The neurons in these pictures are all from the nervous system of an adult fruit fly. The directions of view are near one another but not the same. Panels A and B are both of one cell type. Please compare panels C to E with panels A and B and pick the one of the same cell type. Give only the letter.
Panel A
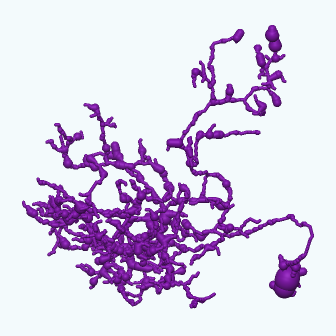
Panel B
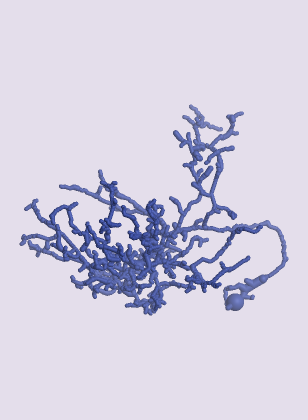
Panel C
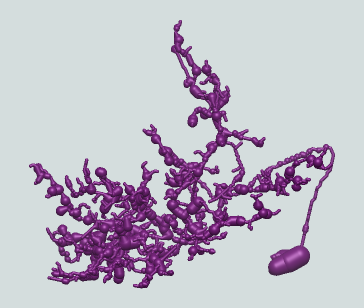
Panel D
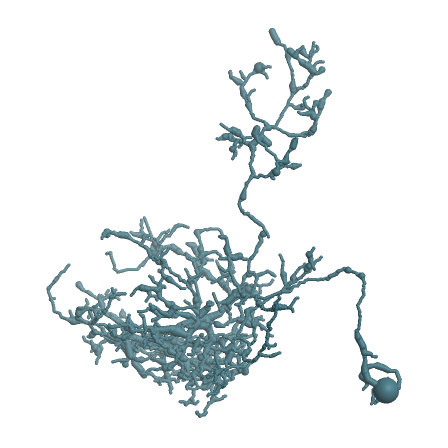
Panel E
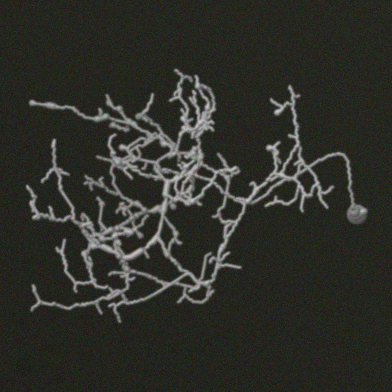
D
